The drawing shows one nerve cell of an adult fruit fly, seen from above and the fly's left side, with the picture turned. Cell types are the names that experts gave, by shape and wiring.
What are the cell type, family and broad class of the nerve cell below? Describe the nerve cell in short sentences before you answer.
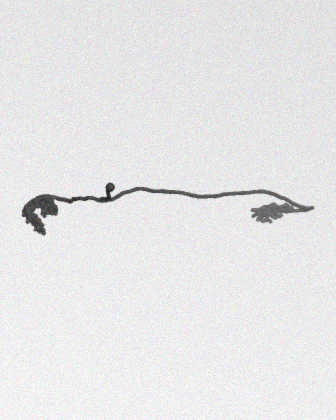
As drawn here it is more than twice as wide as it is tall. Its cell type is LC14a-2. The family is hemilineage VPNp1_lateral. This is an optic-lobe intrinsic neuron.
